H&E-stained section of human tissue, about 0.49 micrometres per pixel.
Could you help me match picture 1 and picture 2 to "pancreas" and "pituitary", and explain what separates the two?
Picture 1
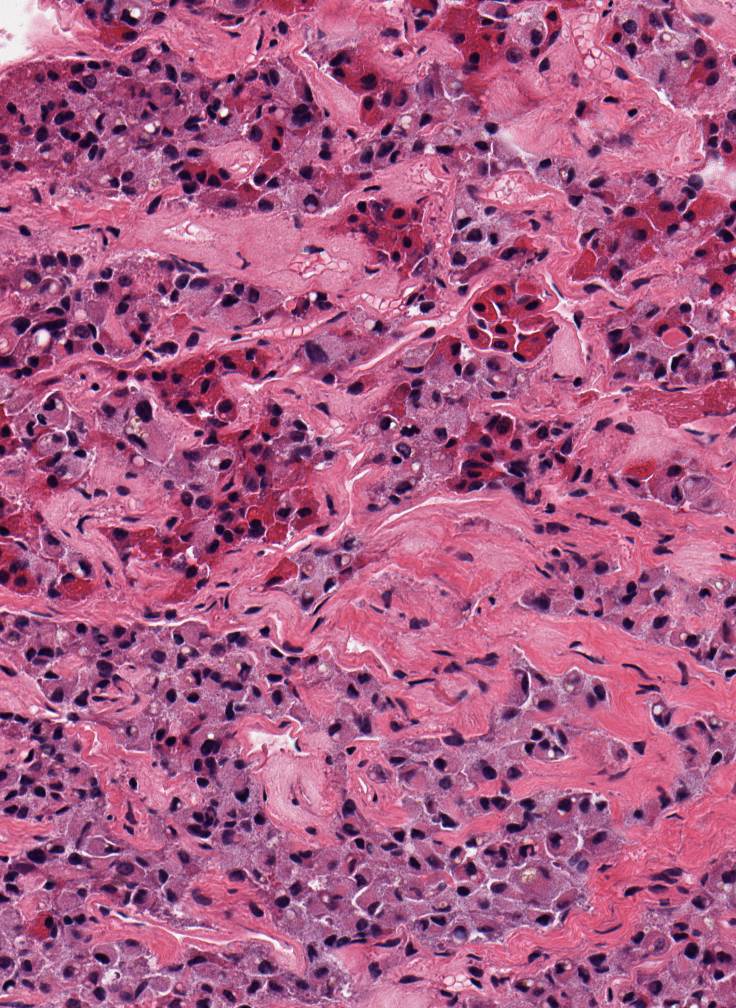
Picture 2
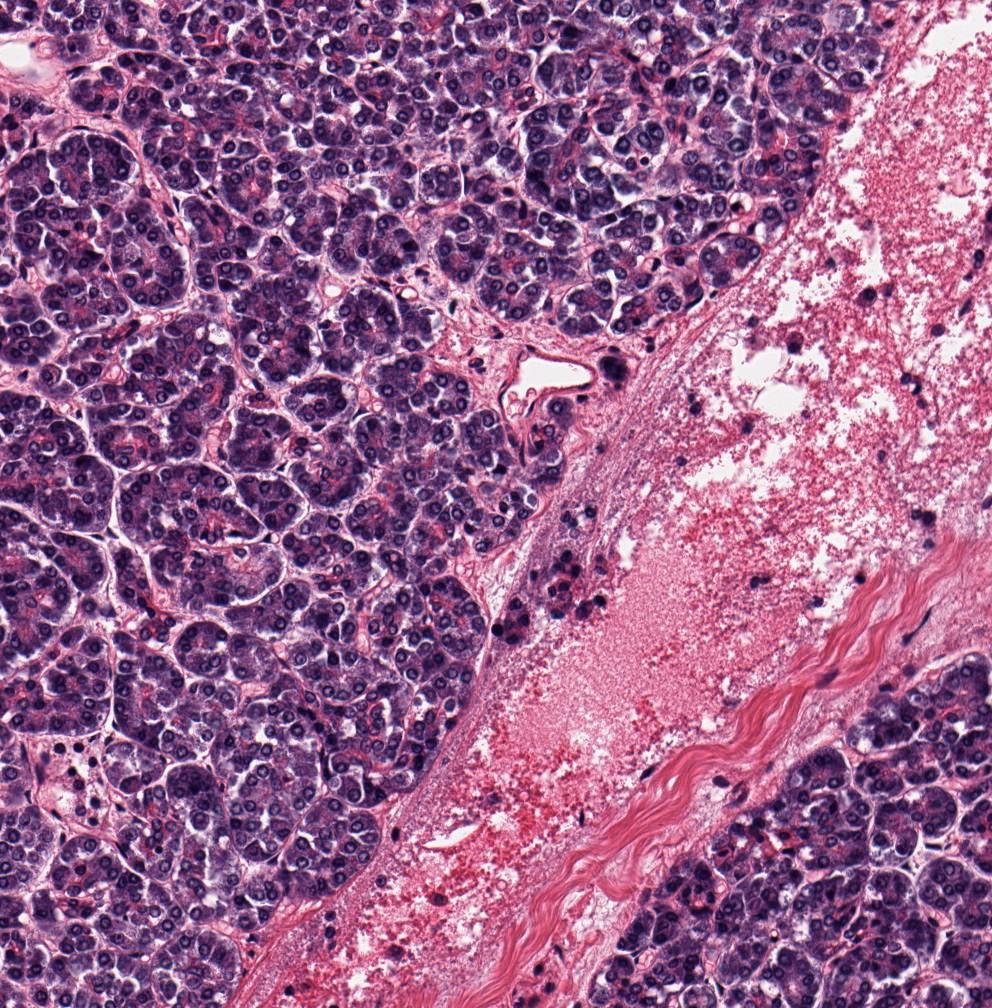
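The pituitary is in picture 1, the pancreas in picture 2. Picture 1: polygonal cells in sheets and nests between bands of pink collagenous stroma. A few cells near the top right and centre have foamy, finely vacuolated cytoplasm; most others have pale purple-pink, finely granular cytoplasm. Nuclei are round to oval, dark, fairly uniform, generally one per cell. In picture 2, densely packed glandular tissue fills the upper left and the lower right corner, divided by a diagonal band. These are small rounded acini, their cells clustered around tiny, barely visible central lumina. The band holds a wide space filled with red blood cells and pale pink fluid.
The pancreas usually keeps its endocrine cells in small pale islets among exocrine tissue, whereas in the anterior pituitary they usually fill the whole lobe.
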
